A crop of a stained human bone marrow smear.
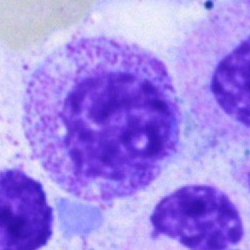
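Myelocyte, the cell in the middle of the smear. The outline is roughly round. The chromatin is purple and only moderately condensed, with paler areas between darker strands. A small pale round spot lies within the right half of the nucleus. Numerous reddish-purple granules are scattered throughout the cytoplasm.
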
